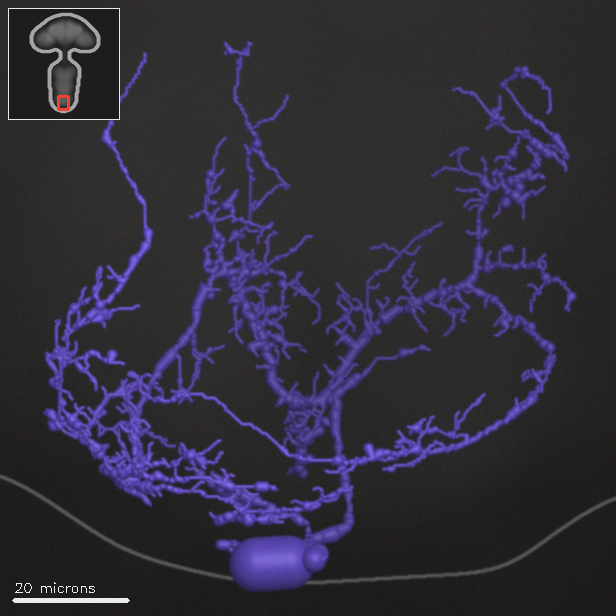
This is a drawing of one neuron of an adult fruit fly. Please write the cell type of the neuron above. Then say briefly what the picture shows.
Its cell type is EN00B010. It is an efferent neuron of the nerve cord. It is in the nerve cord and does not reach the brain. By the scale bar it is about 95 microns tall in this view. The picture shows more than a hundred branch ends.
